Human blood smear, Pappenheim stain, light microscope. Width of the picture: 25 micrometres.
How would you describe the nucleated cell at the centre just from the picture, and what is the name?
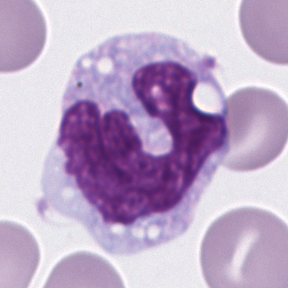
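The outline is irregular, with a small pointed projection lower left. Chromatin forms loose, lacy strands with paler gaps, not dense clumps. Cytoplasm: only very fine, faint granularity, no coarse granules. A larger clear vacuole on the right presses into the nucleus. This is a monocyte.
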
